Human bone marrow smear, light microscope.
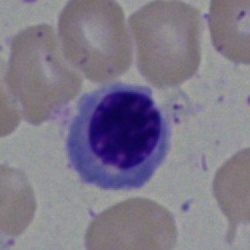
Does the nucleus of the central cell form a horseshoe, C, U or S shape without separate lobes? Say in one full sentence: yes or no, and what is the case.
No, there is a compact round or oval nucleus rather than a bent band.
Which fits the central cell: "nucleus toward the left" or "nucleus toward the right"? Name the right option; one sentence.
The cell has its nucleus positioned toward the right.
